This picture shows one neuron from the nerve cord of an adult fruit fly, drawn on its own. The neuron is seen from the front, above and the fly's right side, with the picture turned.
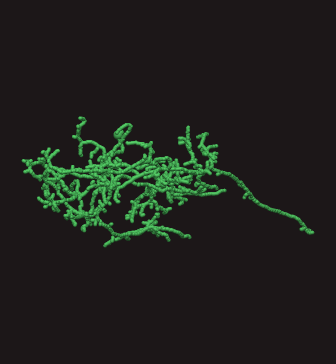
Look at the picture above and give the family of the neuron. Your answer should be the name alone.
hemilineage 00A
